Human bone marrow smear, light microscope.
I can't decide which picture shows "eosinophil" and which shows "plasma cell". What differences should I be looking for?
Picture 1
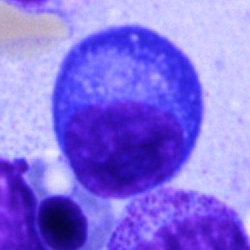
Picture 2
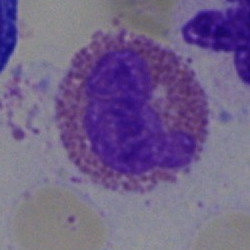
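Picture 1 shows the plasma cell; picture 2 shows the eosinophil. First, outline: the plasma cell is round to slightly oval with a smooth edge, and the eosinophil is roughly round.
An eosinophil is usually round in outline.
Second, nucleus position: in the plasma cell it lies eccentrically, in the lower half of the cell, while in the eosinophil a band of granular cytoplasm surrounds it on all sides.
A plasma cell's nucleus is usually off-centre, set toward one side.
Third, nuclear outline and colour: the eosinophil's nucleus stains deep purple and has an irregular, indented outline. Fourth, cytoplasm: the plasma cell's is abundant and deep blue, without distinct purple granules, whereas the eosinophil's is granular, with reddish-purple granules.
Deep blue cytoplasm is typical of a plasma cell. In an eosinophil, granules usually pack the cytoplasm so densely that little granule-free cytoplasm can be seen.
Last, surroundings: a small, round, very dark nucleated cell lies just below and to the left of the plasma cell, and loose granules lie scattered to the left of the eosinophil.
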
